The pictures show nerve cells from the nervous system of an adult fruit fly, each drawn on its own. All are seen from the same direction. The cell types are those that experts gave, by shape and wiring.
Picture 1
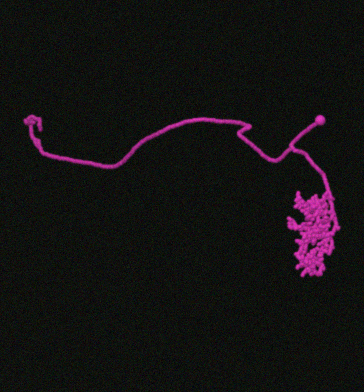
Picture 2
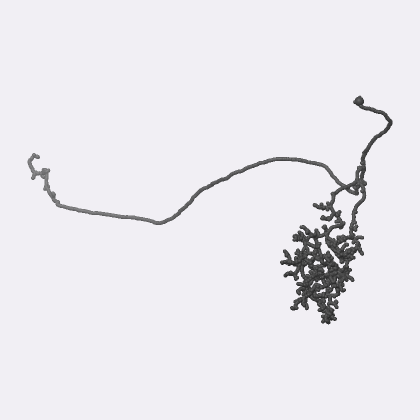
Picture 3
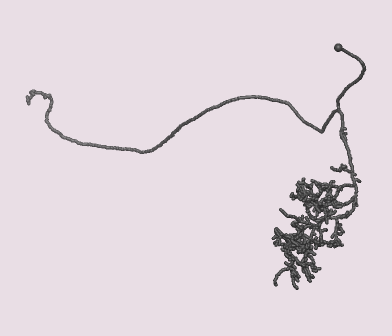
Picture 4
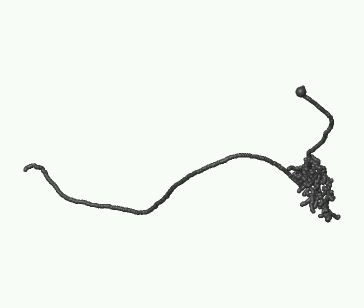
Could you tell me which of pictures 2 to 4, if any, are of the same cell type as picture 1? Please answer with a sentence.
Picture 2, picture 3 and picture 4 are of the same cell type.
